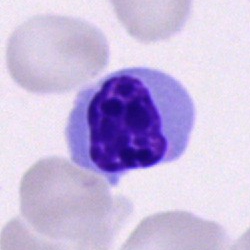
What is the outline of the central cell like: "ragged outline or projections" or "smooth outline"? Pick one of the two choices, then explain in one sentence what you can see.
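Ragged outline or projections. A small pale bulge projects from the bottom edge of the cell.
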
